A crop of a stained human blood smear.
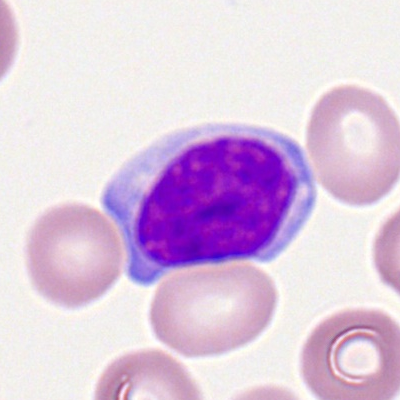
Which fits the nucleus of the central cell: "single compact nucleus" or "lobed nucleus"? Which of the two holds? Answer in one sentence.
It is a single compact round, oval or kidney-shaped nucleus that the cell has.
